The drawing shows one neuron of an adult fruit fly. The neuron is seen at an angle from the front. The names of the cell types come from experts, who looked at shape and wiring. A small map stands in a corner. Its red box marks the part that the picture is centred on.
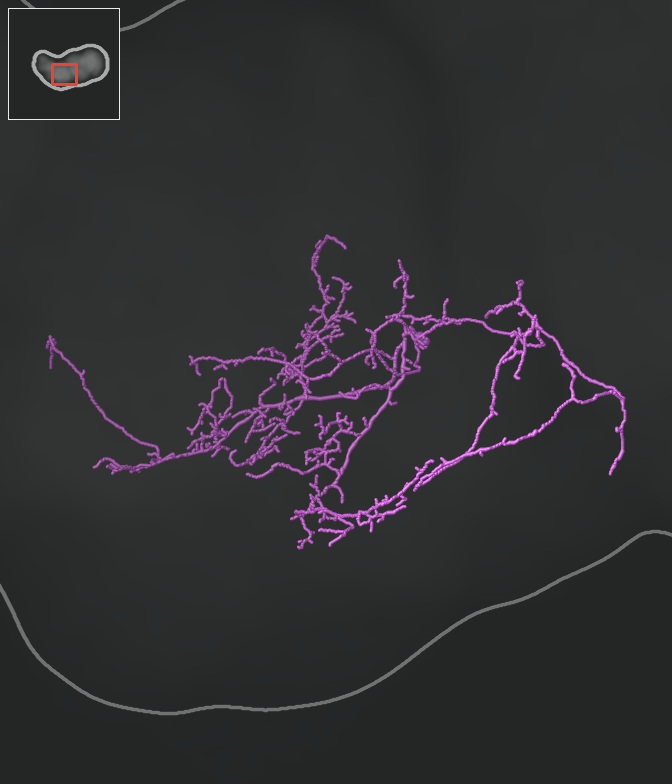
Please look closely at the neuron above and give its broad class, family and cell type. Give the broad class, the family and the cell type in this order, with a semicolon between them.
nerve-cord intrinsic neuron; hemilineage 03A; IN03A034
